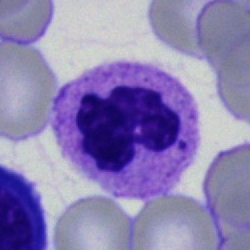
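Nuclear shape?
Irregular, lobulated, several indentations along the edge.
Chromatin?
Dark purple, densely clumped.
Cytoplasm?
Fine purple granules, evenly scattered; one small dark round dot just right of the nucleus.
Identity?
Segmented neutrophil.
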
